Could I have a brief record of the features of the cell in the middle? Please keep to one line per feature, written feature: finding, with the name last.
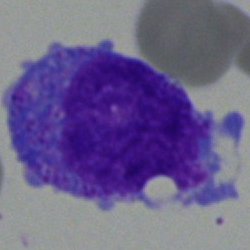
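Nucleus position: right part of the cell
Cytoplasm position: mostly on the left
Chromatin: dark purple, finely granular
Cytoplasm colour: blue
Vacuole: one, round and clear, at the lower edge
Type: monocyte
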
